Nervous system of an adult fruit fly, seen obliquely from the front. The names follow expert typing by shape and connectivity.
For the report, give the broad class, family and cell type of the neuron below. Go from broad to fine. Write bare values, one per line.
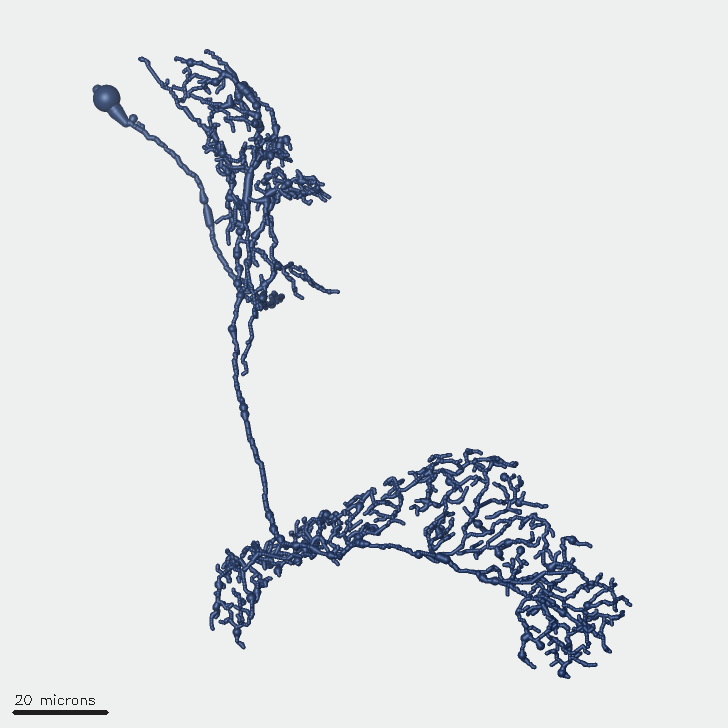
central-brain intrinsic neuron
hemilineage DL1_dorsal
FB7B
